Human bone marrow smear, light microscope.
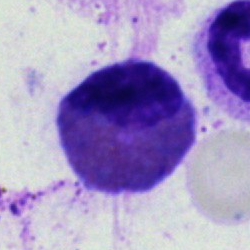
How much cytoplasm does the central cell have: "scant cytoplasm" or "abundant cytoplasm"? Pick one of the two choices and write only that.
Abundant cytoplasm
